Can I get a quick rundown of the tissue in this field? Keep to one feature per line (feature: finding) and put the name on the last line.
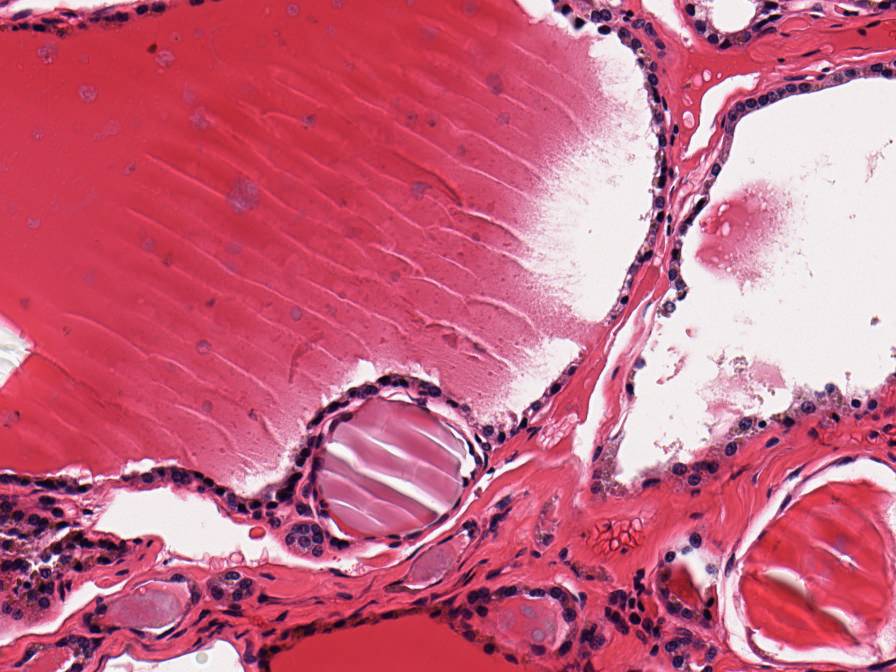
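Follicle: very large, pink homogeneous colloid, fills most of upper left
Lining: single layer, flattened to low cuboidal epithelial cells
Nuclei: small, round, darkly stained
Septa: thin pink fibrous connective tissue between follicles, centre and lower field
Tissue: thyroid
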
